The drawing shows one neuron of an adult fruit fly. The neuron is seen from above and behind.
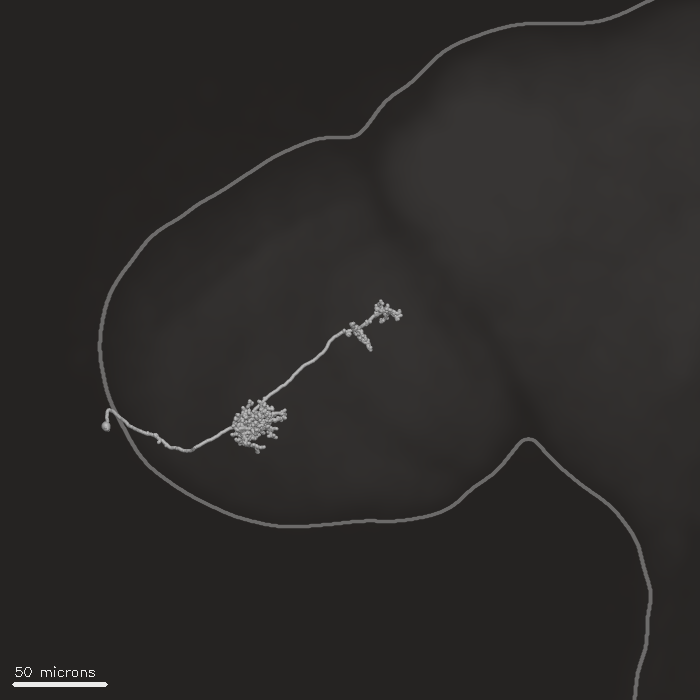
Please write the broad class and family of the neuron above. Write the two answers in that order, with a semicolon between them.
optic-lobe intrinsic neuron; TmY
